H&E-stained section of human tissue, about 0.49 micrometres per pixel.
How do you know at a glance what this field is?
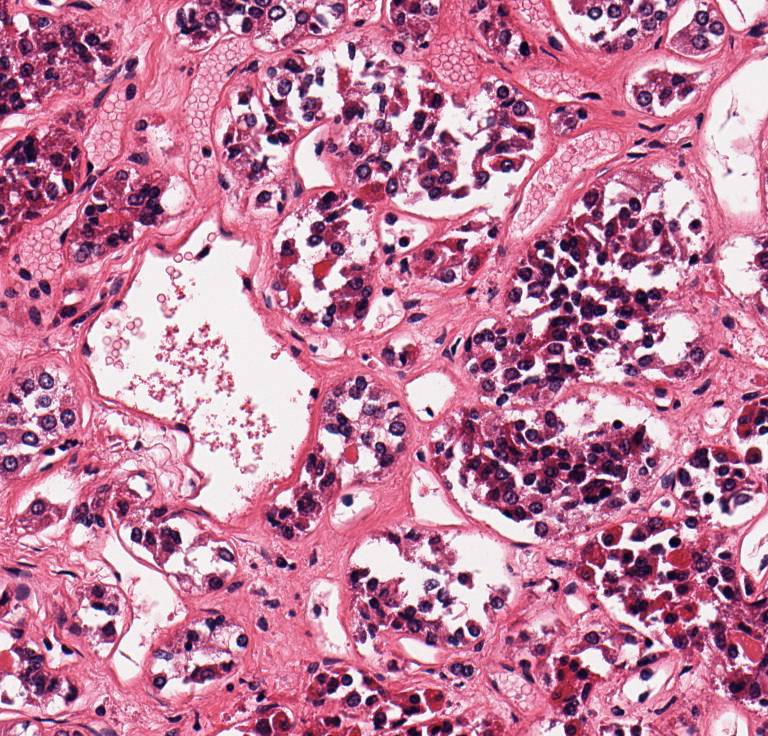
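Pars distalis of the pituitary is the tissue shown. Throughout the field its cells lie in rounded nests, parted by thin pink fibrous septa.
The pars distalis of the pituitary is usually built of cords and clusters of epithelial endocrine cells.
Left of centre is a large empty space holding loose, scattered red blood cells. No fat cells are present.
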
